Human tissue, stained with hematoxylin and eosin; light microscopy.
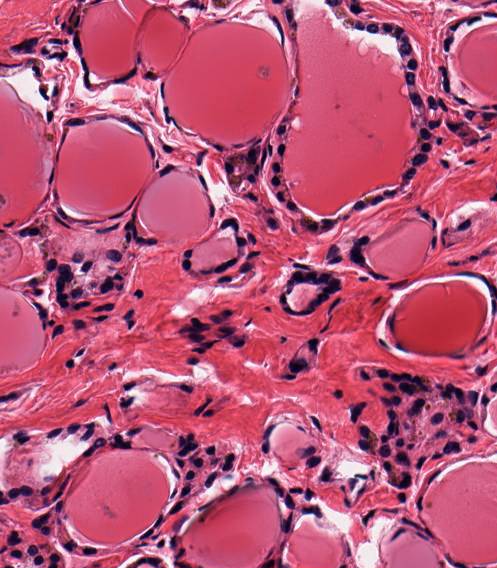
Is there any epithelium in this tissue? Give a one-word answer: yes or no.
Yes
